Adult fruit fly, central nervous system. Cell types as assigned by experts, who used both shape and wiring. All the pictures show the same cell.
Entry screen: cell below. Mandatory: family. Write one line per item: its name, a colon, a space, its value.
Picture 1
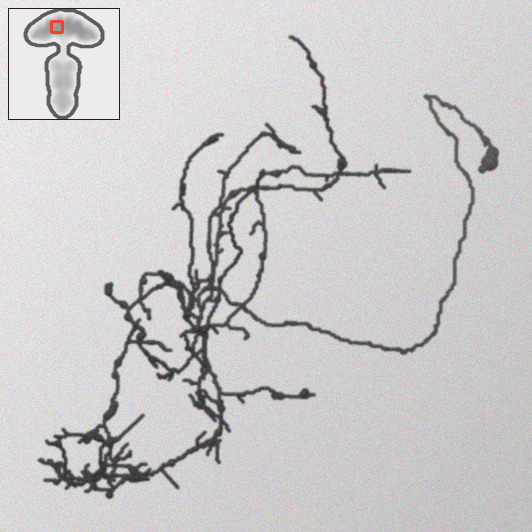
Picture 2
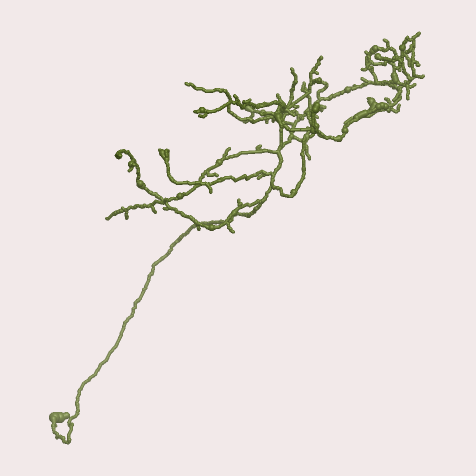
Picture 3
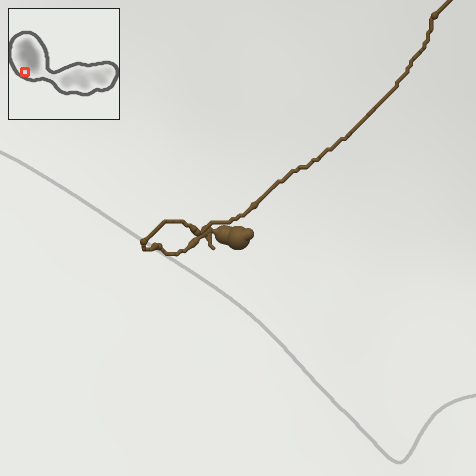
family: hemilineage MX3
